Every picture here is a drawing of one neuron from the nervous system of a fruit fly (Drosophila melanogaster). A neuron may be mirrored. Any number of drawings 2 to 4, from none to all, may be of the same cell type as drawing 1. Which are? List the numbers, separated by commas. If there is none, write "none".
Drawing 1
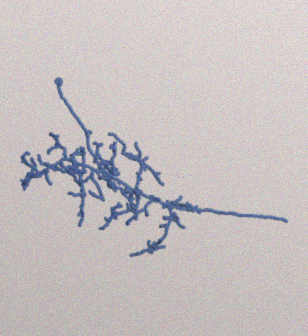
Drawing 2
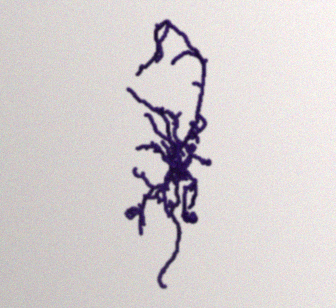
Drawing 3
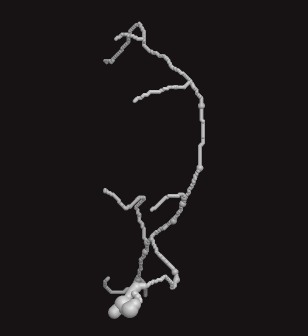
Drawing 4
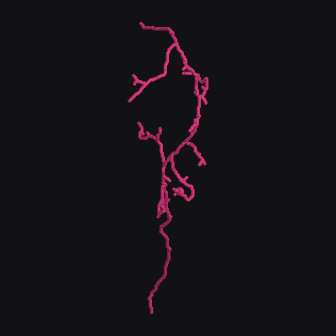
2, 3, 4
